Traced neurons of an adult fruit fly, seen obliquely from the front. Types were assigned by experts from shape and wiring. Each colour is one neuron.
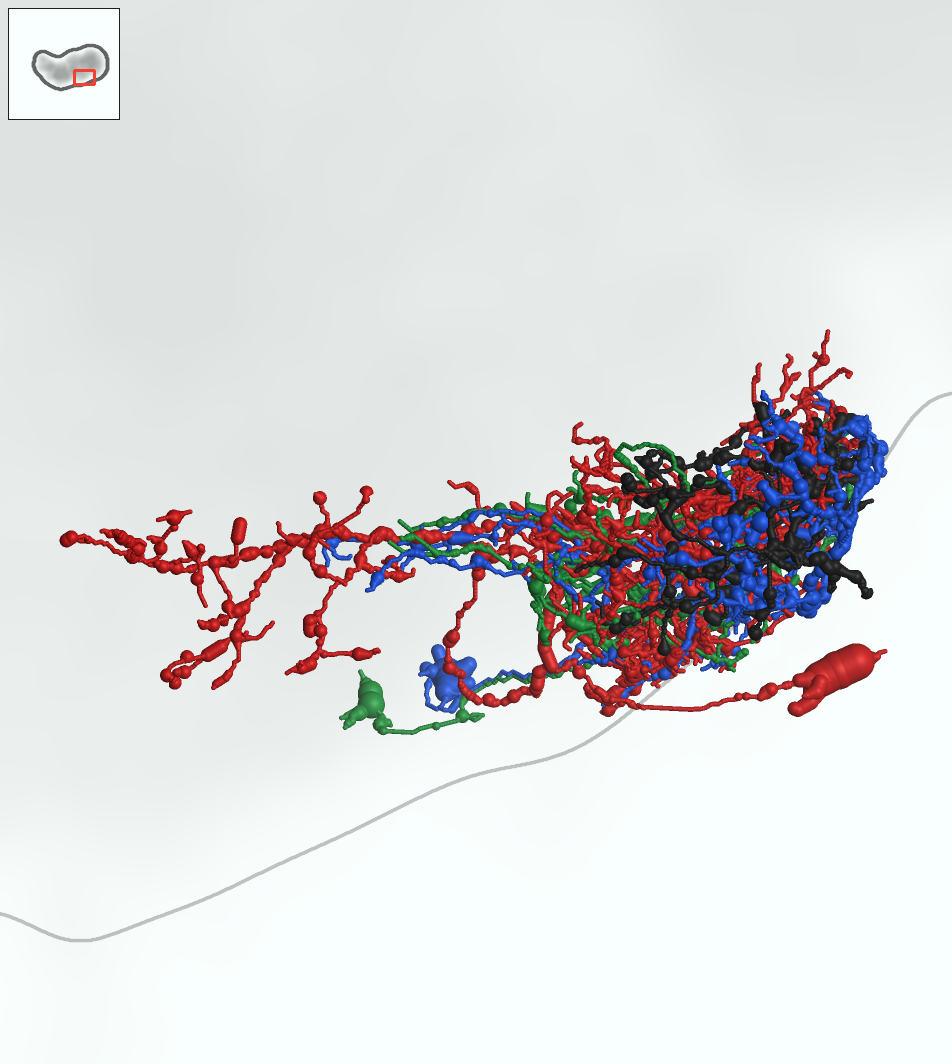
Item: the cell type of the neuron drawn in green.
GNG471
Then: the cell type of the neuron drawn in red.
GNG179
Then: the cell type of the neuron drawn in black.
ENS2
